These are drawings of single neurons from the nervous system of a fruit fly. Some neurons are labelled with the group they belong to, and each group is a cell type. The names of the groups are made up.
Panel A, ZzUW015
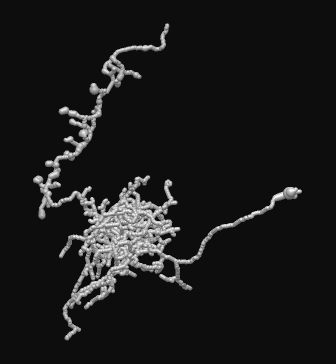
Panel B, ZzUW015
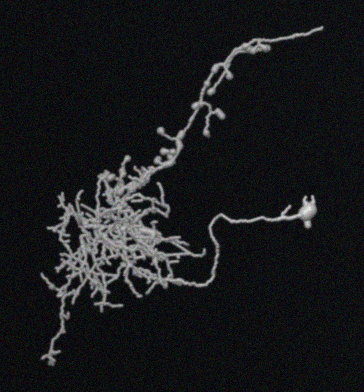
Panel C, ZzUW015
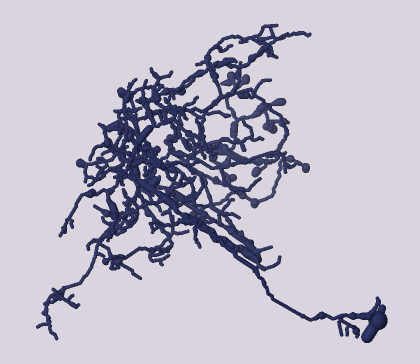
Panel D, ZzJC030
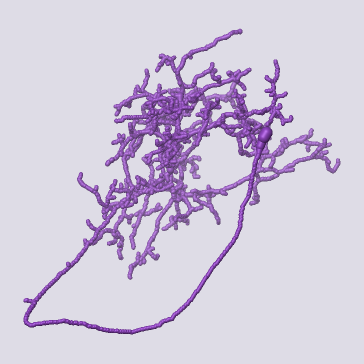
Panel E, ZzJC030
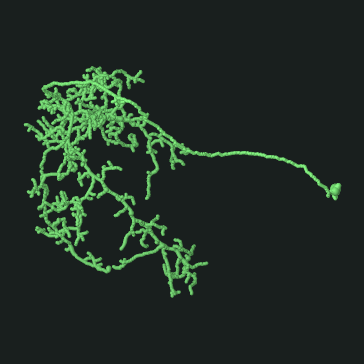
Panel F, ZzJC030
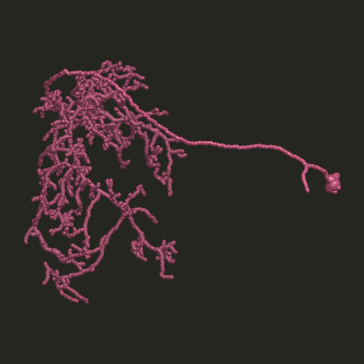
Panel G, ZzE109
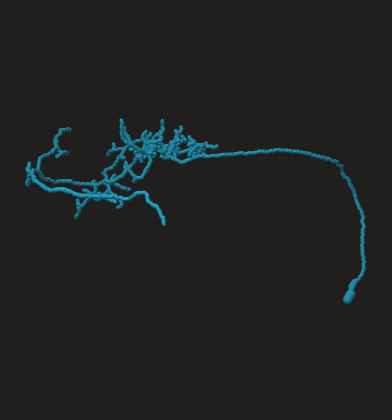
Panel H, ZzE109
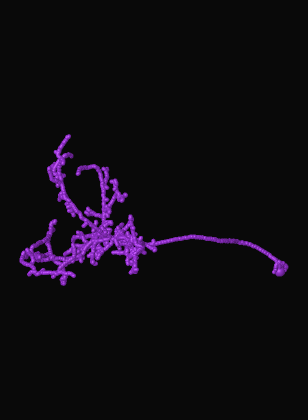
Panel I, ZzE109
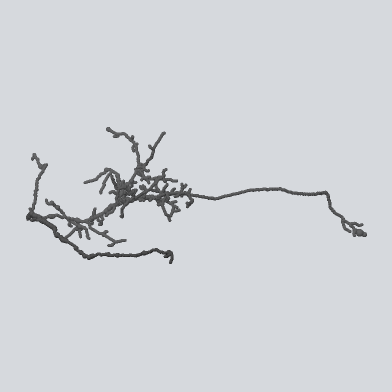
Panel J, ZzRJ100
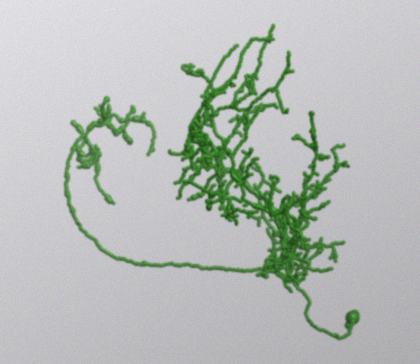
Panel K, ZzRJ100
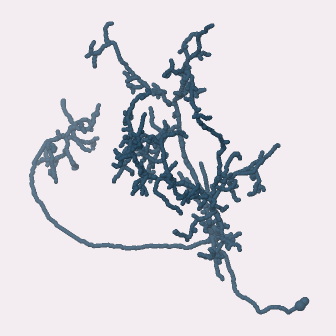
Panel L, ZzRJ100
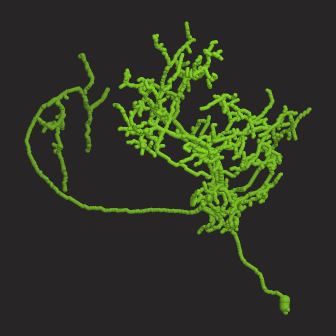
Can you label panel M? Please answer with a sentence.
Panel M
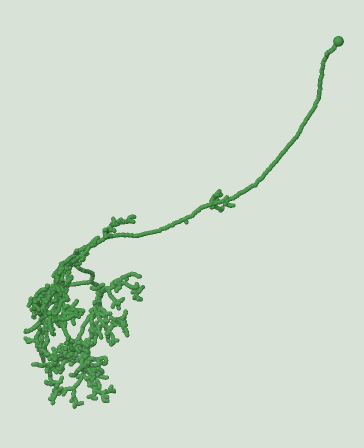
It belongs to ZzE109.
